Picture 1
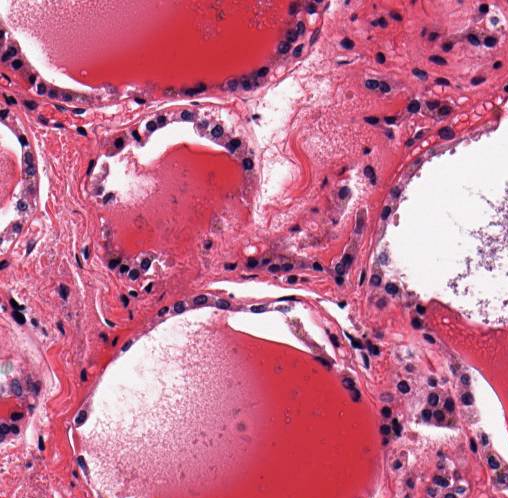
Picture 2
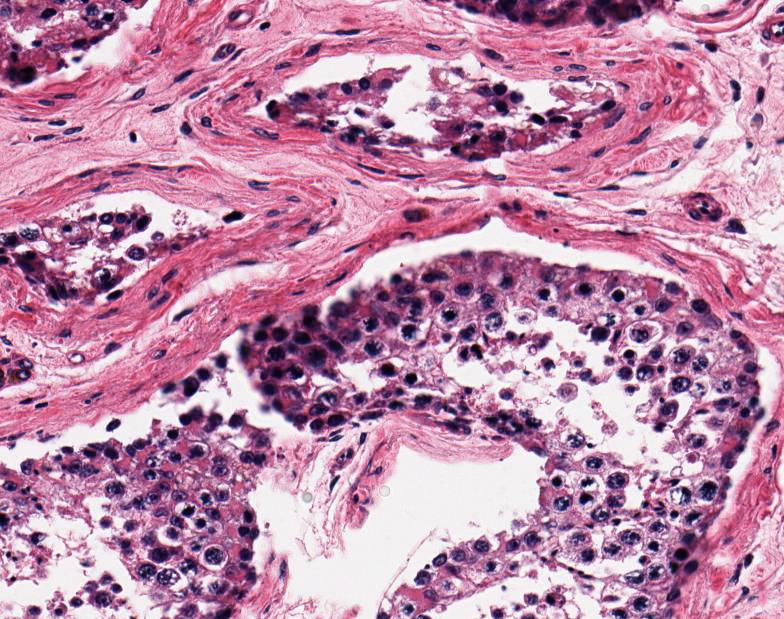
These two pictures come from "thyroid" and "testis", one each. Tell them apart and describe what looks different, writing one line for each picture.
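The field in picture 1 comes from the thyroid. Each follicle is lined by a single layer of flattened to low cuboidal epithelial cells.
The field in picture 2 comes from the testis. Each tubule is filled by many layers of rounded cells rather than a single-layered lining.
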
